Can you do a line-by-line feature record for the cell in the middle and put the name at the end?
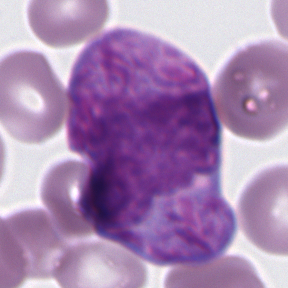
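Outline: irregular, a notch indented on the lower left side
Chromatin: fine and streaky, looks folded or grooved, not coarsely clumped
Vacuoles: none clear that I can see
Neighbours: red cells pressed against the left side
So named: atypical promyelocyte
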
